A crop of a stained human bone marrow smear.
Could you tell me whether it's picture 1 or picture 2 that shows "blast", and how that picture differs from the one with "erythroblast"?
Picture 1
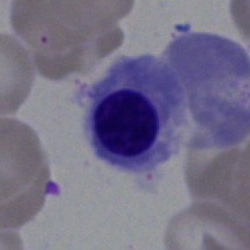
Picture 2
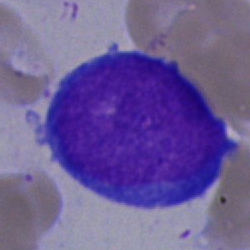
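You'll find the erythroblast in the first picture and the blast in the second. Start with the nucleus: in the blast it fills almost the whole cell, with chromatin that is finely granular and evenly spread, while the erythroblast's chromatin is dense and dark purple.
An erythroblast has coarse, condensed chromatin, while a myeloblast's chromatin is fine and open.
No nucleolus is visible in the erythroblast's nucleus.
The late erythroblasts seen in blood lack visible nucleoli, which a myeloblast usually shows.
The cytoplasm differs too: in the erythroblast it is pale blue-lavender and broader on the upper-right side of the nucleus than on the left, whereas in the blast it is deep blue and only a thin rim, widest along the lower edge. The erythroblast's outline is irregular and ragged, while the blast has small blue blebs along its left edge and no vacuoles visible in its cytoplasm.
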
